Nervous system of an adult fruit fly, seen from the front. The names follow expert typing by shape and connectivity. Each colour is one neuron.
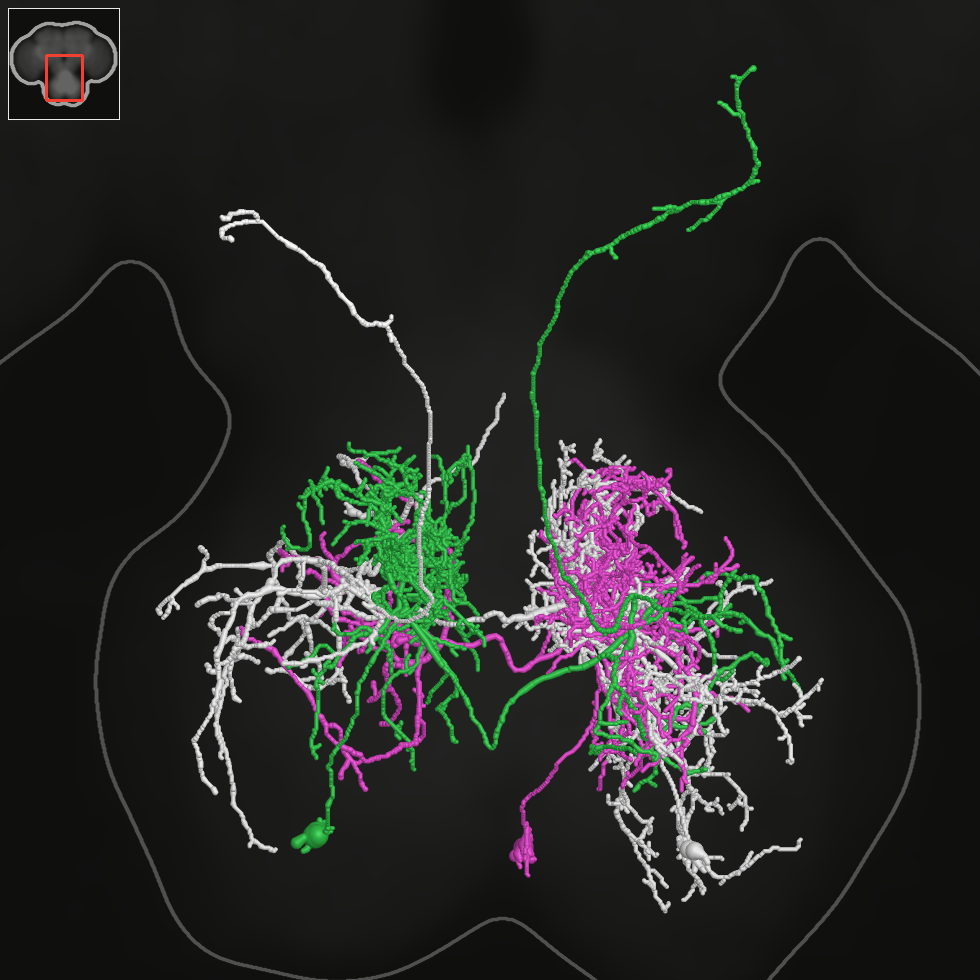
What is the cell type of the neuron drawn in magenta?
INXXX023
